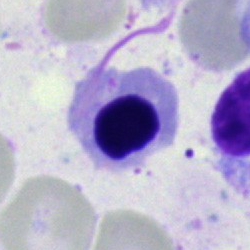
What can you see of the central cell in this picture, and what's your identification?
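The chromatin is very dark and dense, almost uniform, with no pattern I can make out. A moderate rim of pale lavender-blue cytoplasm surrounds the nucleus, wider on the upper left than on the lower right. A thin curved lavender strand extends up from the top of the cell. So I'd call it an erythroblast.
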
